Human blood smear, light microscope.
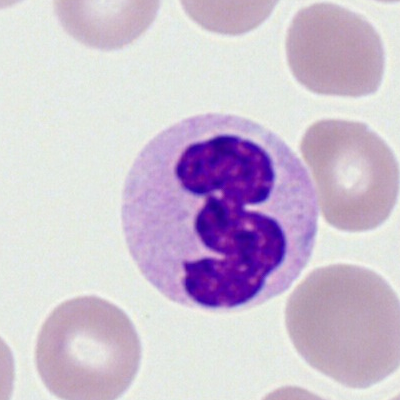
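Segmented neutrophil in the middle of the stained blood smear. The outline is round and smooth. Its nucleus is divided into three lobes, stacked one above another in a shape like the numeral 3. The chromatin is dark purple and coarsely clumped.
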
